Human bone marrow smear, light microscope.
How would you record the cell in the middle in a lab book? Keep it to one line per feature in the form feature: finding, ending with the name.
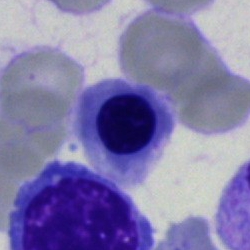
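Nucleus position: upper part of the cell, most cytoplasm below it
Chromatin: very dark and dense, almost uniformly condensed
Cytoplasm: pale blue, a moderate amount around the nucleus
Outline: irregular and angular, narrowing toward the bottom
Identity: erythroblast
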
